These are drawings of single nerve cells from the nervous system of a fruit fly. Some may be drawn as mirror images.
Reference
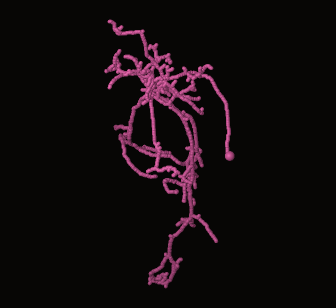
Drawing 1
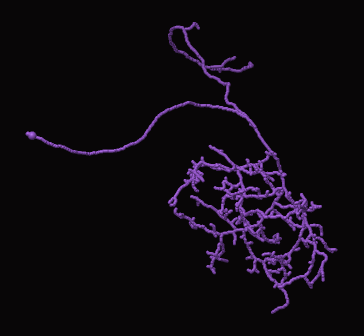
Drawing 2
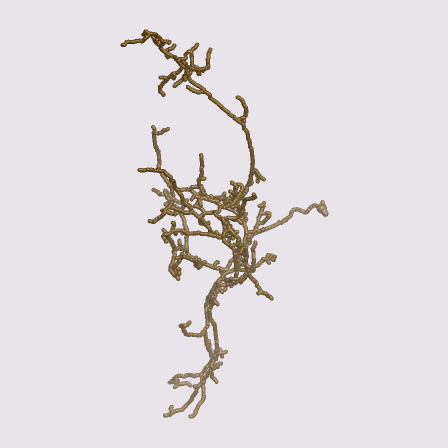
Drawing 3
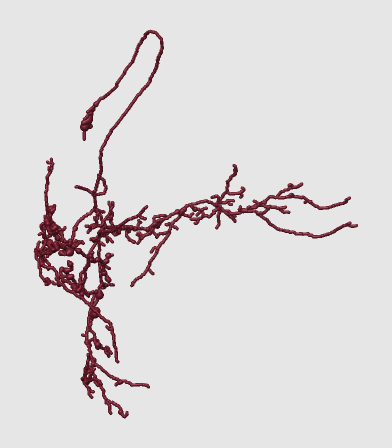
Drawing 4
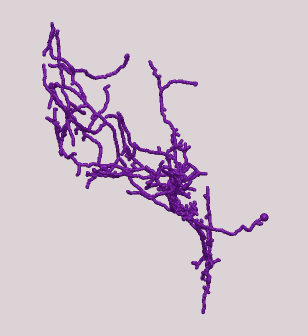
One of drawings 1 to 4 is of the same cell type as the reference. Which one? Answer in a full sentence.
Drawing 2 shows a nerve cell of the same cell type.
